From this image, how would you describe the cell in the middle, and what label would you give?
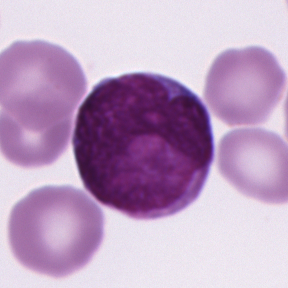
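Look first at the nucleus: toward its lower middle lies a patch that is paler and smoother than the rest. The cytoplasm around it is pale blue, with no granules and no vacuoles. This cell is a myeloblast.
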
